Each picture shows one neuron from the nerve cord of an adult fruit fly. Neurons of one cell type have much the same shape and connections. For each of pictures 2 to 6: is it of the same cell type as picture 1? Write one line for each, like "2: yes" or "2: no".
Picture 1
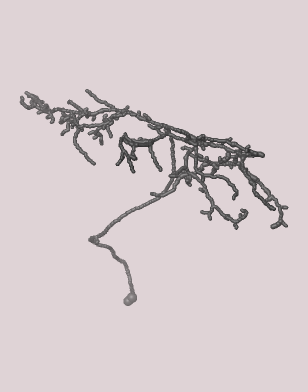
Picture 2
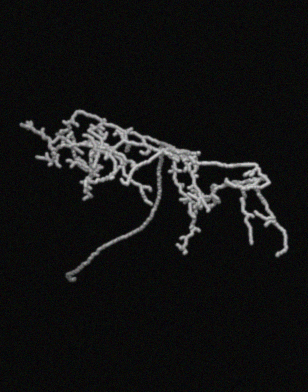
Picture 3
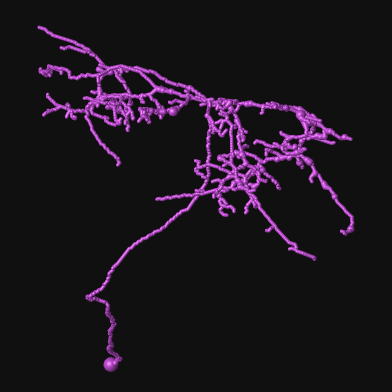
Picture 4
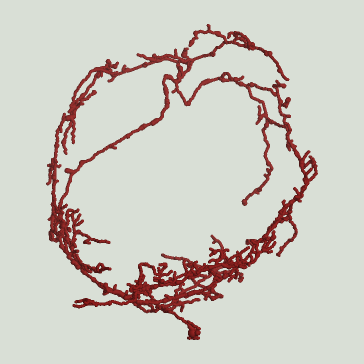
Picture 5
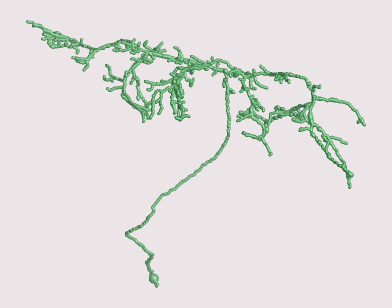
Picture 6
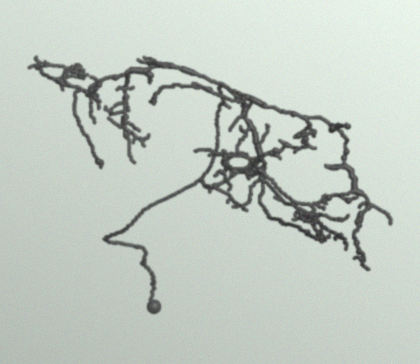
2: yes
3: yes
4: no
5: yes
6: yes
